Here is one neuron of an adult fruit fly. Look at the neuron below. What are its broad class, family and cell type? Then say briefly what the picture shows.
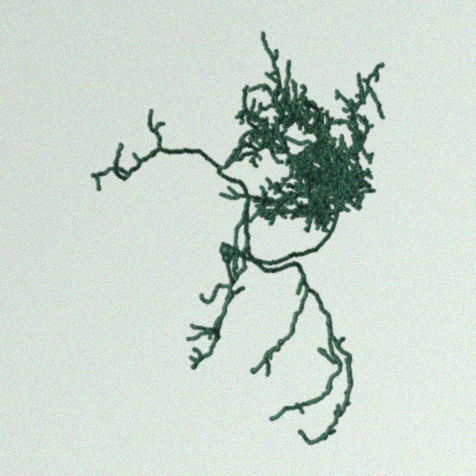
It is a nerve-cord intrinsic neuron. The family is hemilineage 07B. It is of cell type IN07B013. The cell body is in the middle of the picture. The picture shows dozens of branch ends.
